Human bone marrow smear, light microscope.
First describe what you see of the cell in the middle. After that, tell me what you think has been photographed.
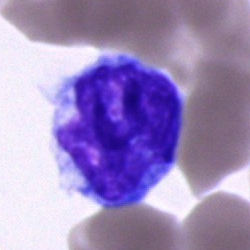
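The cell's left border is ragged and frayed rather than smooth. The nucleus fills most of it, and a dark groove runs down into the nucleus from its upper edge. Dark purple chromatin lies in clumps, with paler patches between. It is a monocyte.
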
